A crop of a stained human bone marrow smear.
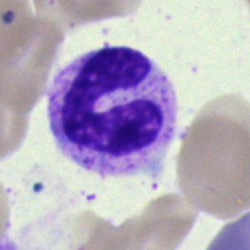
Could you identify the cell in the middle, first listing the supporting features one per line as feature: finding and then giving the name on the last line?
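Nuclear form: single curved band bent into a C, not divided into separate lobes
Orientation: opening of the C faces right
Cytoplasm: pale lilac-pink
Granules: fine, purple, scattered through the cytoplasm
Identity: band neutrophil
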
